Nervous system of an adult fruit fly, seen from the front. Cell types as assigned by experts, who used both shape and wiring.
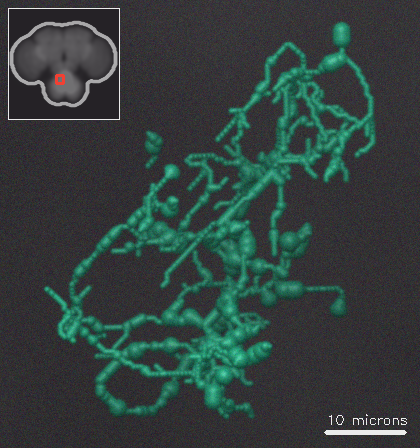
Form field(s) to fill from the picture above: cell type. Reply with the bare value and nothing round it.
IN16B066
